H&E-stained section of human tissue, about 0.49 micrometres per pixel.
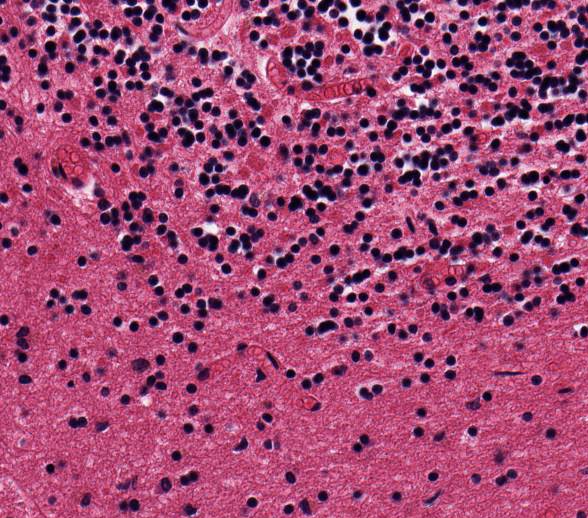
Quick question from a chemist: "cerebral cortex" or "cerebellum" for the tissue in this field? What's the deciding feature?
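This is cerebellum.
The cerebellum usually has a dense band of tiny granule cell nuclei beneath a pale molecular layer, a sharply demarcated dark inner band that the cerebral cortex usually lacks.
Here the upper part of the field is crowded with small, round, uniform, deeply stained nuclei with little visible cytoplasm, in keeping with such a band of granule cell nuclei. Small pale pink patches free of nuclei lie among them. The nuclei thin out toward the lower part, which is a pink, finely fibrillary background with scattered nuclei.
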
